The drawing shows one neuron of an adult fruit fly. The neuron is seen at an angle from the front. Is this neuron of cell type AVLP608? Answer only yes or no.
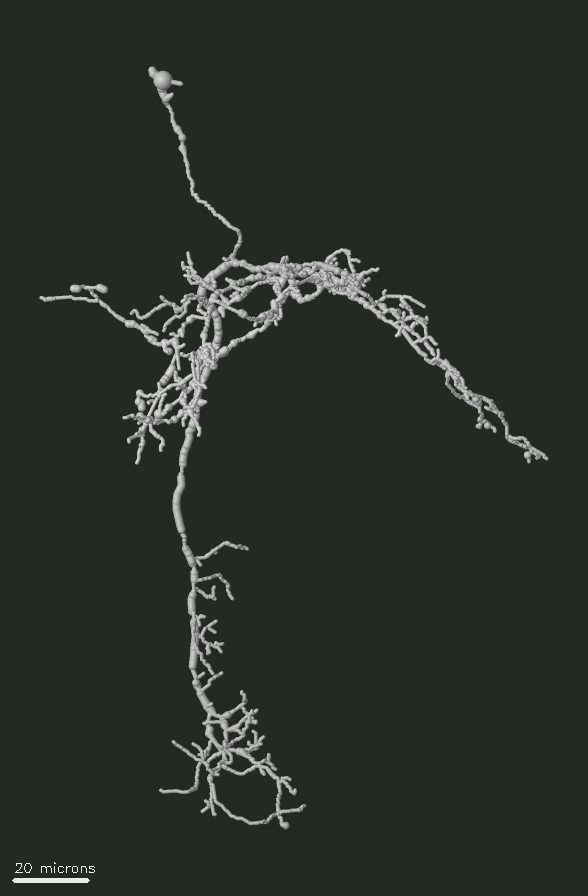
no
